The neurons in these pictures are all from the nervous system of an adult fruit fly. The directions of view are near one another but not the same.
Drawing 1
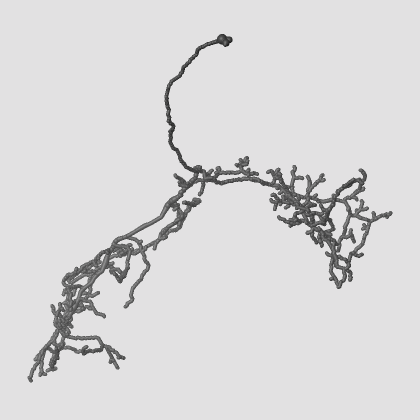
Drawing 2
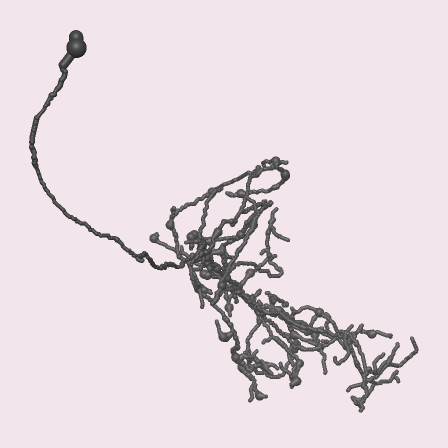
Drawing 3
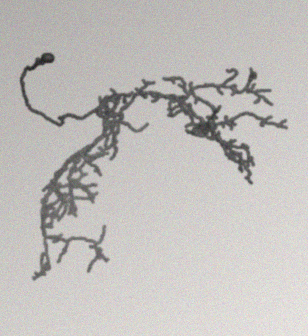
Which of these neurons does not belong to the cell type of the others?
2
